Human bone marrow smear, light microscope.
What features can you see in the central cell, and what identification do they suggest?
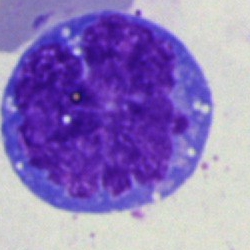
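First, the nucleus: it fills most of the cell. Second, the chromatin: dark purple and coarsely clumped. Third, the cytoplasm: it stains blue and forms a narrow rim, widest on the right side. Last, the name: monocyte.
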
